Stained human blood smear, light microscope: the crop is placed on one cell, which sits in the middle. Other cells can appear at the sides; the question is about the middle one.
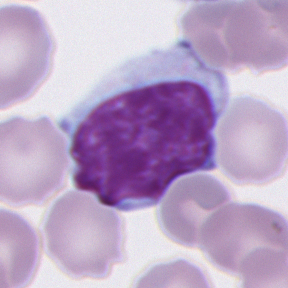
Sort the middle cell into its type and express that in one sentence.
As for the central cell, it is a typical lymphocyte.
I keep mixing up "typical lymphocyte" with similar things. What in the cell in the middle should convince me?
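The chromatin fits a typical lymphocyte: it is dark purple and coarsely clumped, with paler streaks between the clumps.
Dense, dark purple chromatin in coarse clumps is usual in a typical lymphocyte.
The cytoplasm, pale greyish-blue, is also in keeping with the name.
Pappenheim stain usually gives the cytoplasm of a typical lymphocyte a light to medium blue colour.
The nucleus lies toward the lower side of the cell, with most of the cytoplasm above it, and fills about 70% of the cell's area. No distinct nucleolus can be made out.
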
